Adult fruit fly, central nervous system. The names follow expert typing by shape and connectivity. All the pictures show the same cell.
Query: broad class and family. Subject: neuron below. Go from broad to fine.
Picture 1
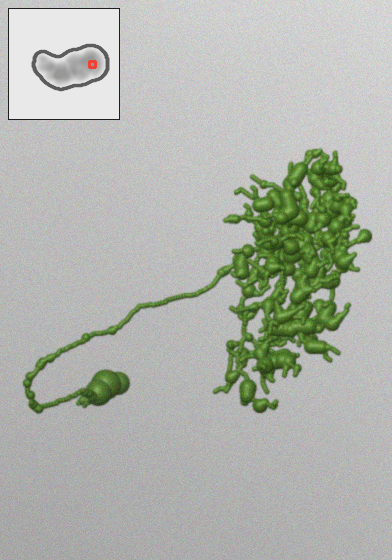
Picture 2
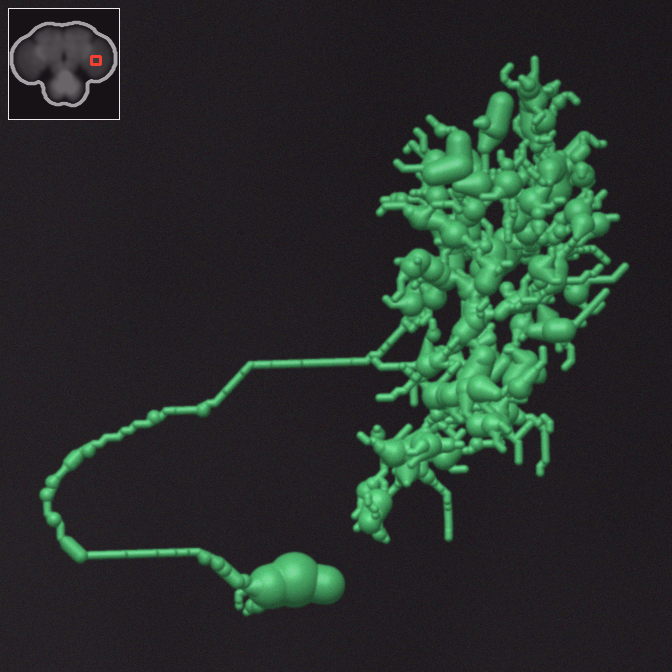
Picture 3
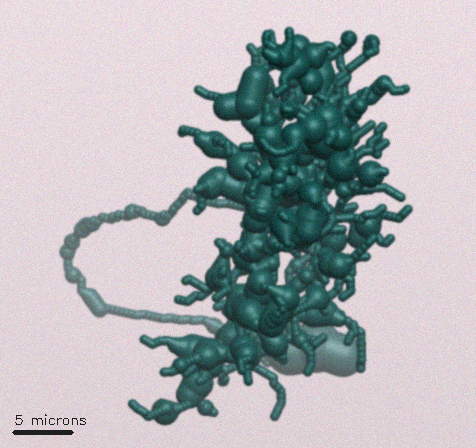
optic-lobe intrinsic neuron; LPi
